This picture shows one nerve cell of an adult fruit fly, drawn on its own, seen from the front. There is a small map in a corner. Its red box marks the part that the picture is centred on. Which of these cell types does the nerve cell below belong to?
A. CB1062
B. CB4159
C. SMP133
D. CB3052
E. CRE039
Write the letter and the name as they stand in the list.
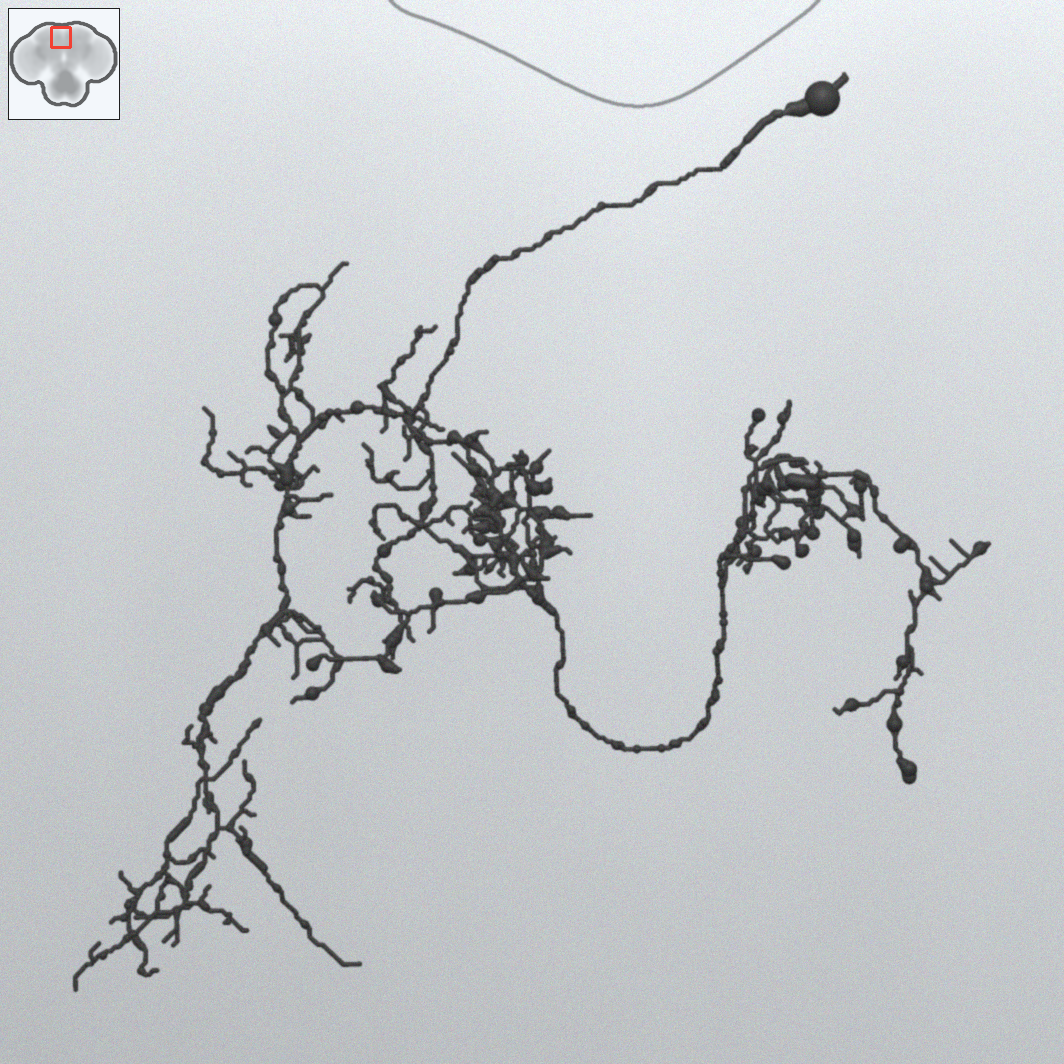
D. CB3052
